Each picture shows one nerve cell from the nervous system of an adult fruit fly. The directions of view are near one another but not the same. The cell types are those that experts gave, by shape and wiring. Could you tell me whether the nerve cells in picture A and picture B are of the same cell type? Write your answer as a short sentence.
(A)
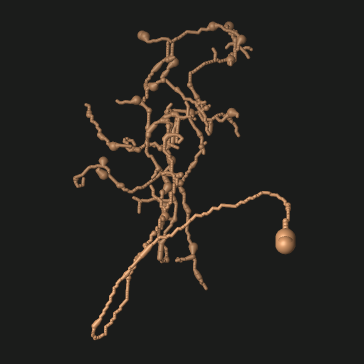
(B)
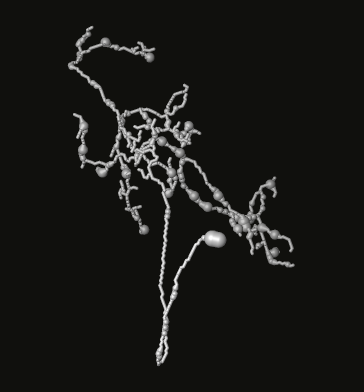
They are of the same cell type.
